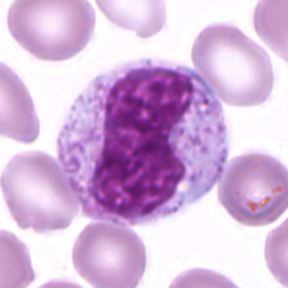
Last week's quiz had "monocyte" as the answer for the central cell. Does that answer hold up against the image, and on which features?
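No, monocyte does not fit; the cell is a metamyelocyte. On granules, fine purple granules are scattered throughout the cytoplasm, in favour of metamyelocyte.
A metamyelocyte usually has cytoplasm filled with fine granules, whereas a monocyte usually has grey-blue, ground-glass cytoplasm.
On chromatin, it is dark purple and coarsely mottled rather than smooth, which speaks against monocyte.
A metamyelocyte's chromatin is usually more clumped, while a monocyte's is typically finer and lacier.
On the nucleus, it is bean-shaped, indented on its right side, and shows no distinct nucleoli, which would fit both names.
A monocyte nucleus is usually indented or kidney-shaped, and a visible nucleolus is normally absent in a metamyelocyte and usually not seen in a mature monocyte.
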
